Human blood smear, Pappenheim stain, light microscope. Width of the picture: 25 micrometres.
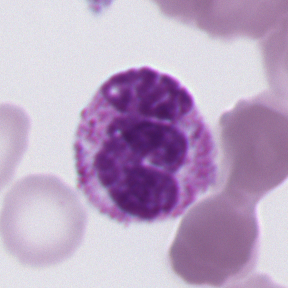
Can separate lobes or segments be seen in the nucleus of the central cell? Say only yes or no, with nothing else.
Yes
